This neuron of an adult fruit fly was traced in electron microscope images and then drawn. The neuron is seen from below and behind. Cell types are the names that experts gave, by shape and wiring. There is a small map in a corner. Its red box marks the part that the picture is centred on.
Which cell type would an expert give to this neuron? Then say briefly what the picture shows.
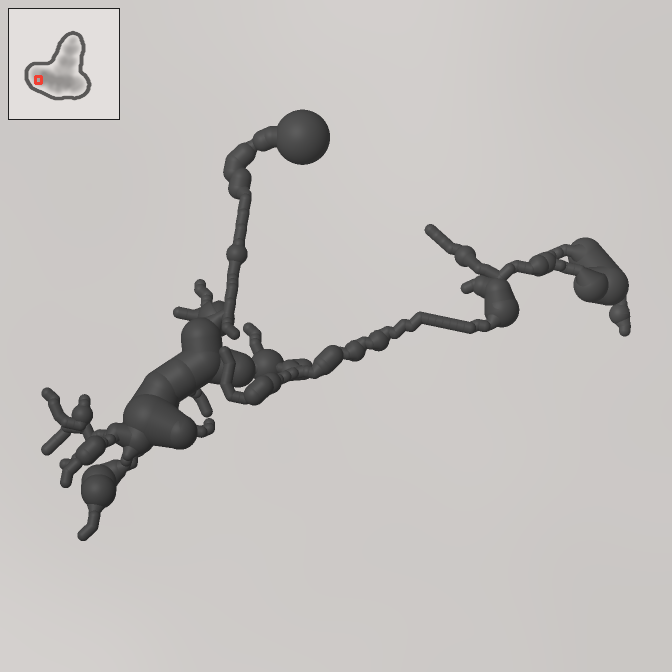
The cell type is Mi4. Its broad class is optic-lobe intrinsic neuron. The cell body is at the top of the picture. As drawn here it is wider than it is tall.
